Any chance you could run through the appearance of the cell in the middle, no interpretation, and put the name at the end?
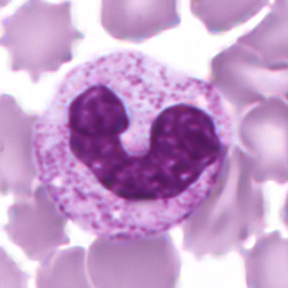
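See how the nucleus is one thick band, curved into a U that opens upward. It isn't broken up into separate lobes linked by thin strands. Chromatin's dark purple and coarsely clumped, and fine pink-violet granules are sprinkled all through the cytoplasm. So that's a band neutrophil.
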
